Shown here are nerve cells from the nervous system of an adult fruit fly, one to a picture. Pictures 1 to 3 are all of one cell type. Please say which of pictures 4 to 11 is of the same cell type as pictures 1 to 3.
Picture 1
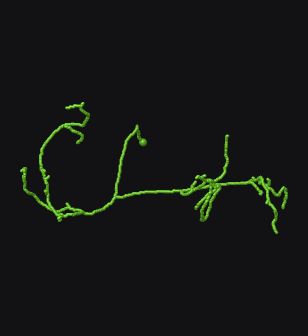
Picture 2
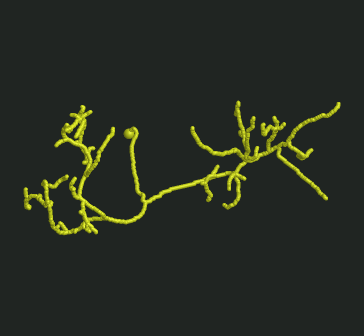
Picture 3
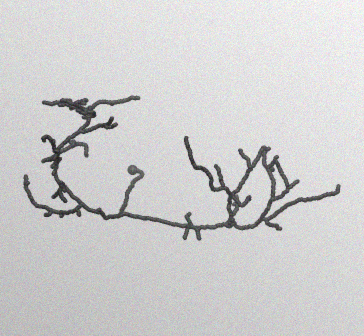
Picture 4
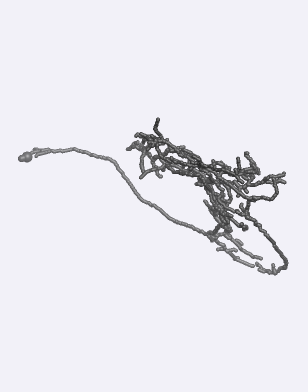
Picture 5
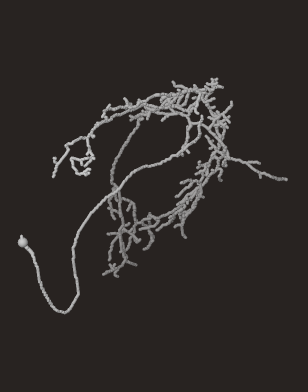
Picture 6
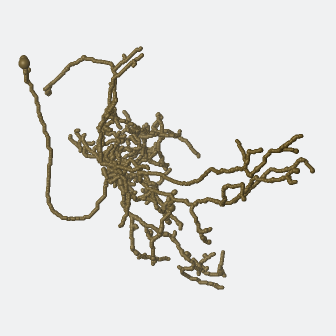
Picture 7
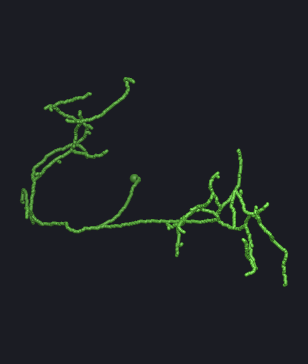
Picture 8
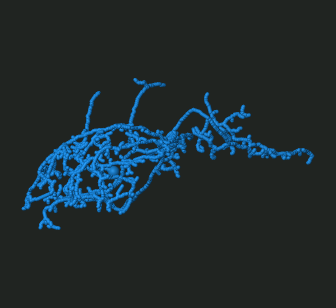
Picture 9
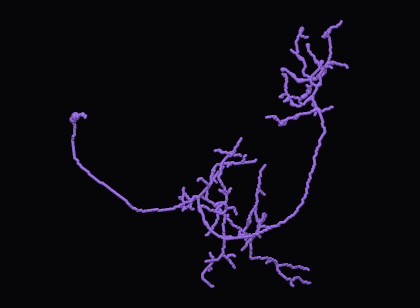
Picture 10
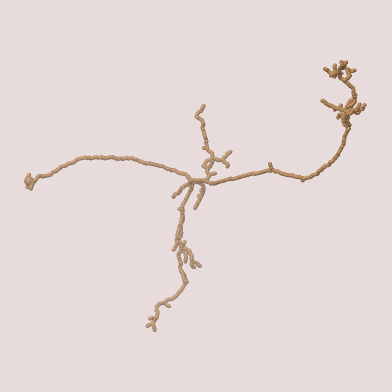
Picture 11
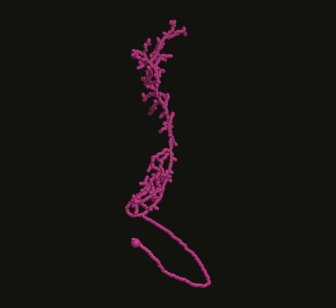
7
